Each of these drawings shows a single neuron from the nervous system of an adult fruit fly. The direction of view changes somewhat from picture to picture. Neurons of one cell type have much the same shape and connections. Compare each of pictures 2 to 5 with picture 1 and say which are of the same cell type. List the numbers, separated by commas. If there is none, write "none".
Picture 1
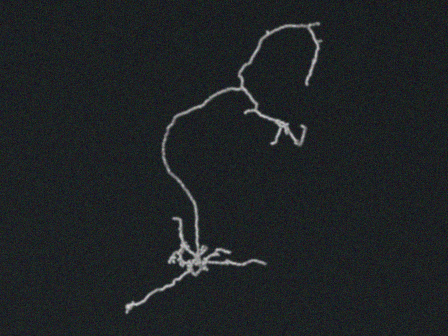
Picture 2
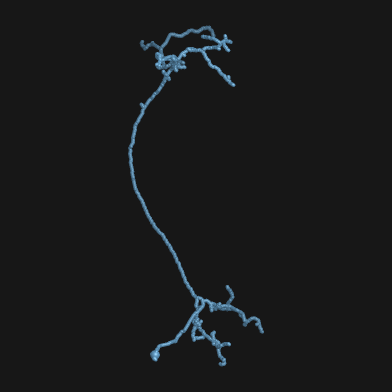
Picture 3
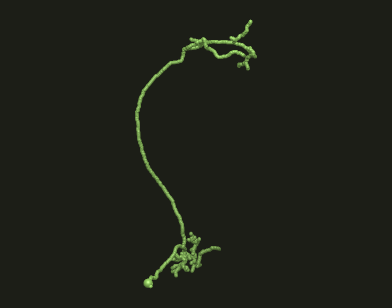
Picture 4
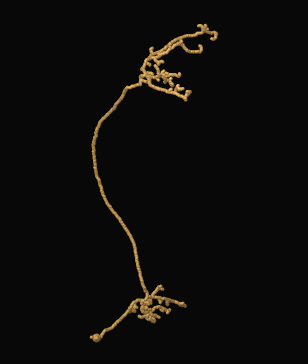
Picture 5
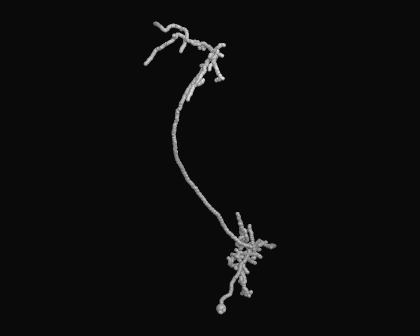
3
